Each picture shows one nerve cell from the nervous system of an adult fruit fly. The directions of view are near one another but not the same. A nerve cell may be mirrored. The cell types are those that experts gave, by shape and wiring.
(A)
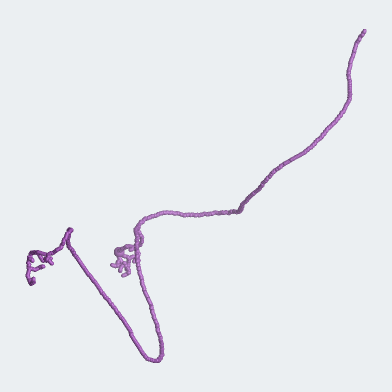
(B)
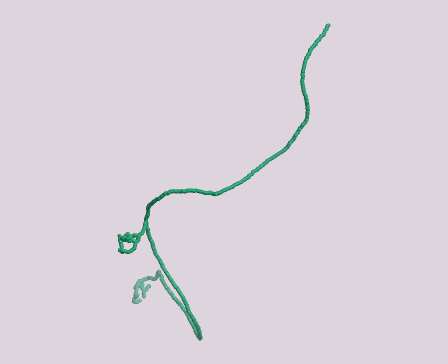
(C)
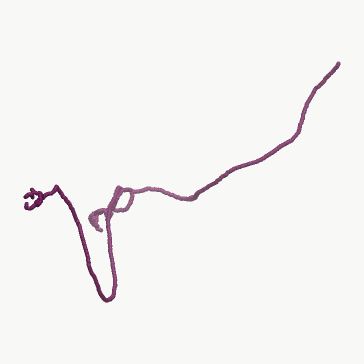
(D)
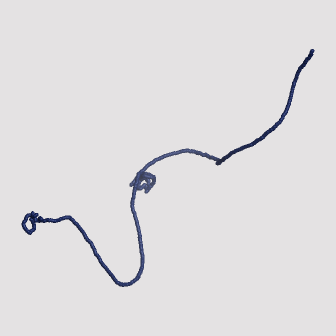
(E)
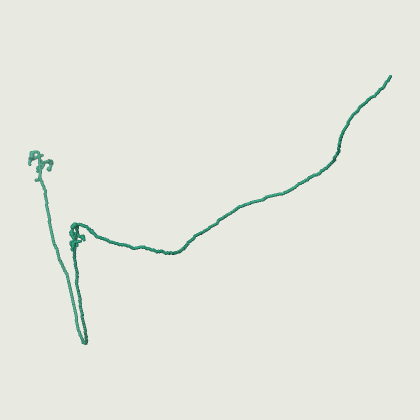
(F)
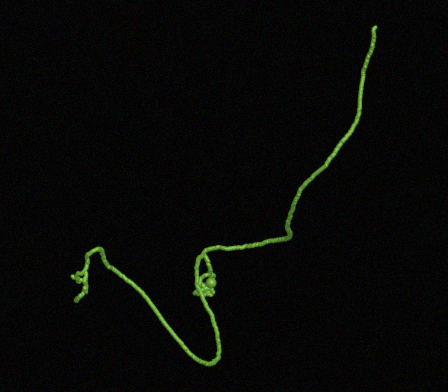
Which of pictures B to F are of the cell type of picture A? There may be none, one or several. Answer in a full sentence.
Picture B, picture C, picture D and picture F are of the same cell type.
